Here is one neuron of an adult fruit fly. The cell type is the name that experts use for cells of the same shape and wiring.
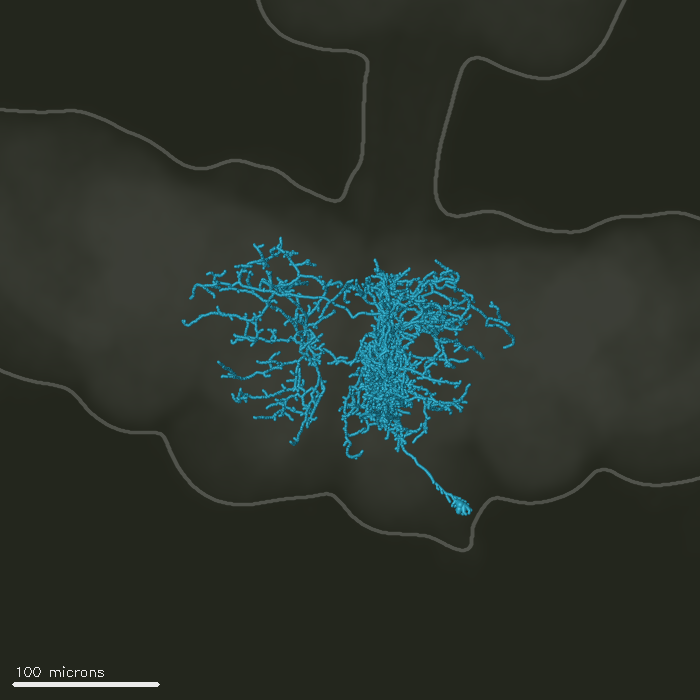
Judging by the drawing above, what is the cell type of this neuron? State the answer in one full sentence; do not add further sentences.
The cell type that this neuron has is SMP593.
